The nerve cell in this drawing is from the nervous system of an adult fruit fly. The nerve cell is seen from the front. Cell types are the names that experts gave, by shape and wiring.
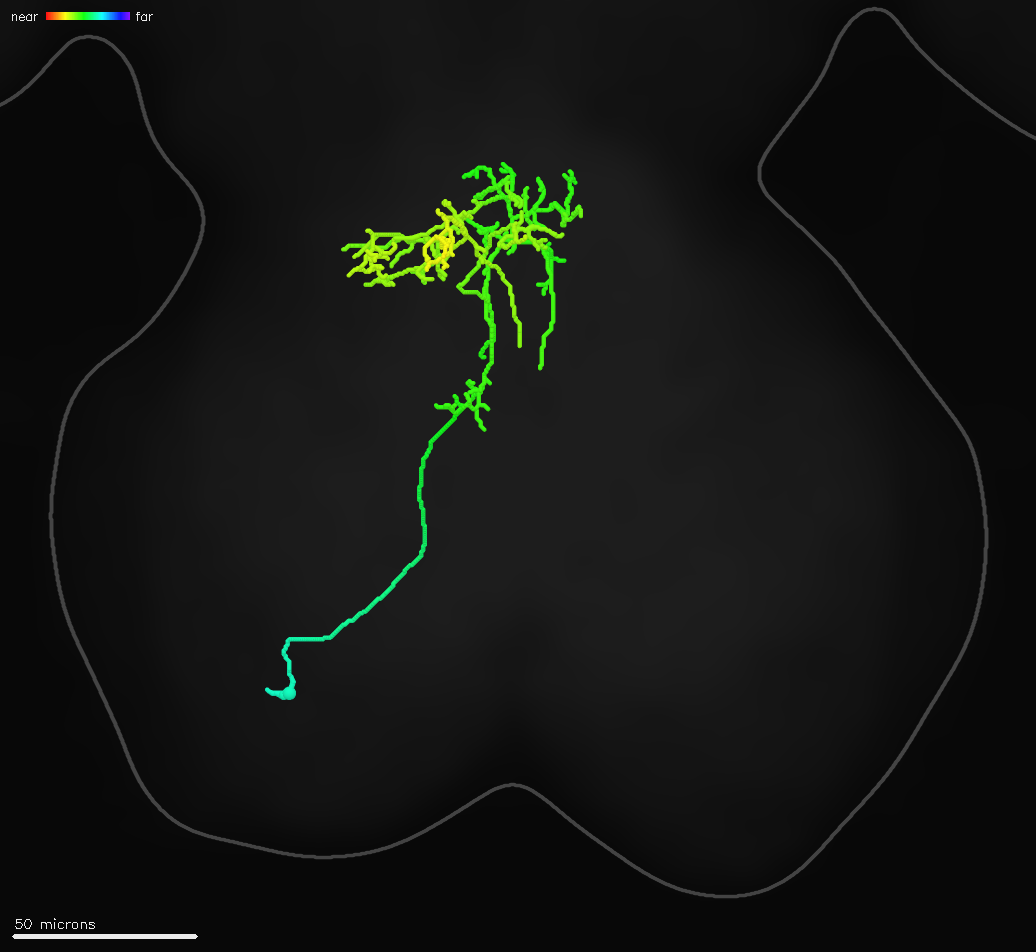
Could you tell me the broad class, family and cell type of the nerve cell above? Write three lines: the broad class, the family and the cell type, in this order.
nerve-cord intrinsic neuron
hemilineage 12A
IN12A063_b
